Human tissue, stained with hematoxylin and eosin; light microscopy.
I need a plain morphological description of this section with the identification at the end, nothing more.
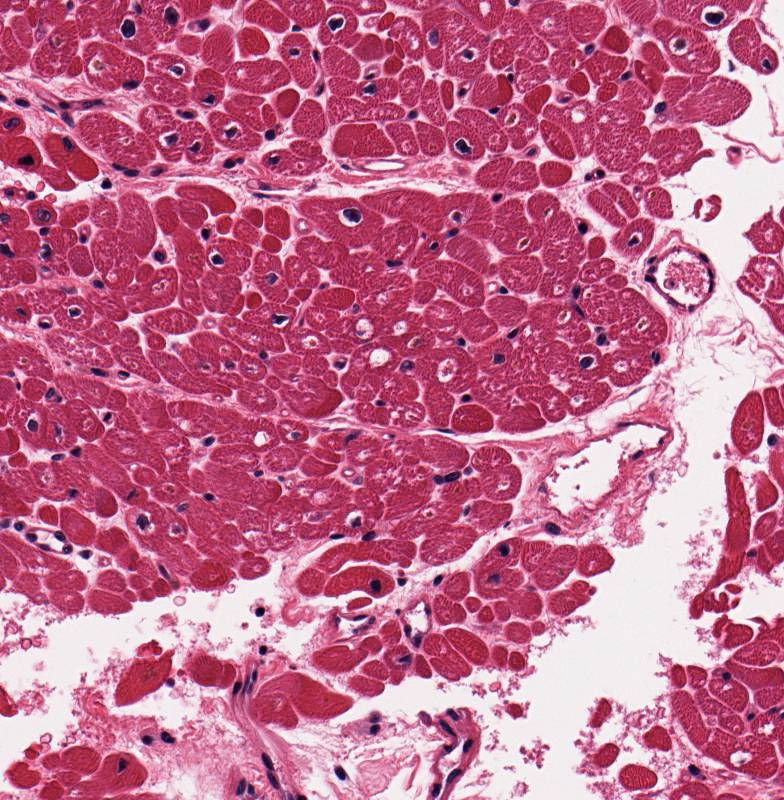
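First, most of the field: packed muscle fibres in cross section, rounded to polygonal profiles. Second, the nuclei: many central ones, especially mid-field, are ringed by a pale clear halo. Third, the gaps between fibres: narrow, holding small dark elongated nuclei. Fourth, near the bottom and right edges, some fibres are cut lengthwise or obliquely as elongated bands. Last, the name: left ventricle of the heart.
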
